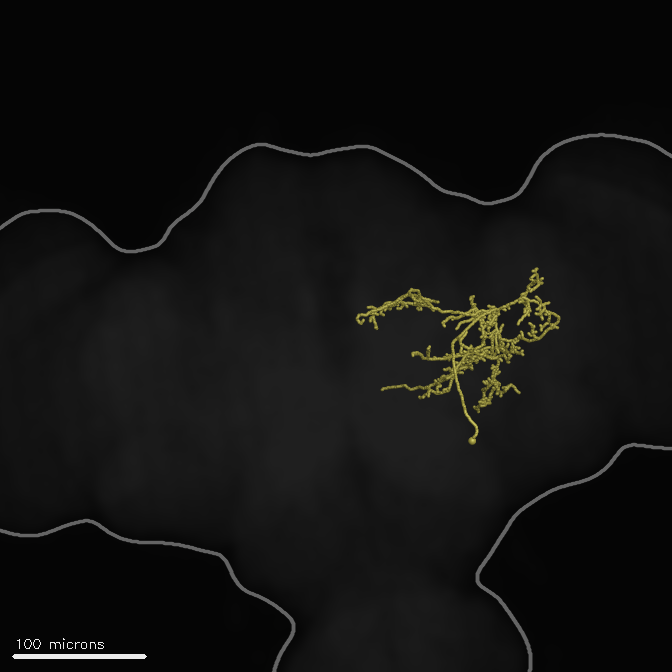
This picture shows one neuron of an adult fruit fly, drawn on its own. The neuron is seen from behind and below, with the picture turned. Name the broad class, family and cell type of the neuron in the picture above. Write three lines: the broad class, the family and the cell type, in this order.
central-brain intrinsic neuron
hemilineage SMPpv2_ventral
AVLP705m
